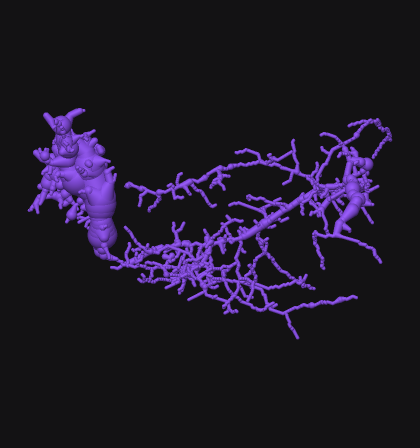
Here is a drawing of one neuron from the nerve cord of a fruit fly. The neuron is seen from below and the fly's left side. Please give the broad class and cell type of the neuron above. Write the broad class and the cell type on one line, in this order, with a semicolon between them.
motor neuron of the nerve cord; Acc. tr flexor MN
